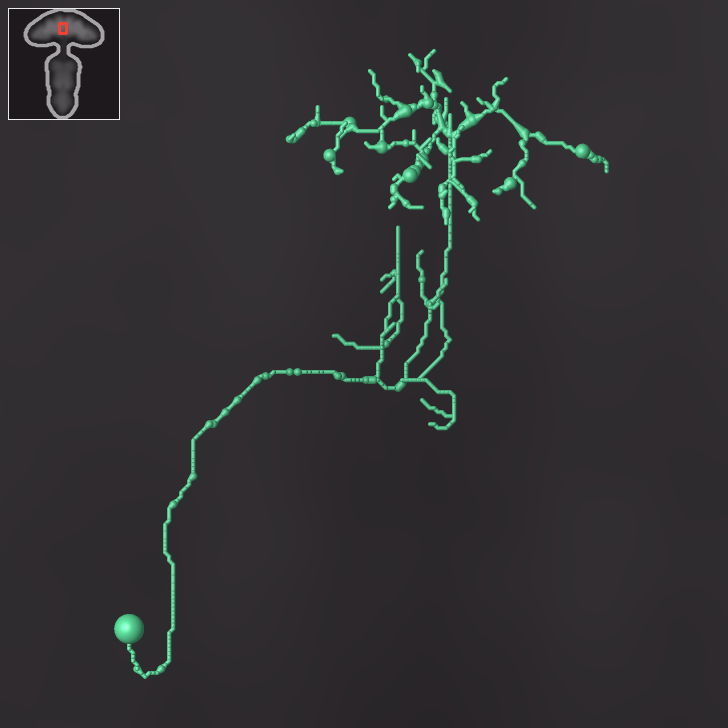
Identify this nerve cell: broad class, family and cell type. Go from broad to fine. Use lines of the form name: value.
broad class: central-brain intrinsic neuron
family: class CX
cell type: vDeltaB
